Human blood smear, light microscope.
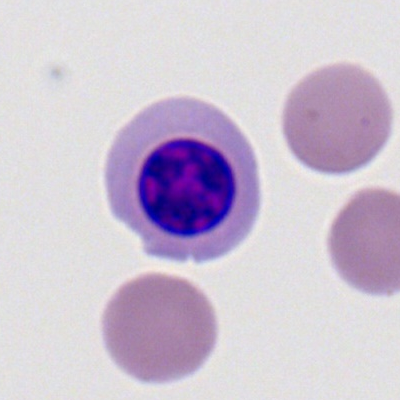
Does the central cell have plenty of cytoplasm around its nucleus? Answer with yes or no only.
Yes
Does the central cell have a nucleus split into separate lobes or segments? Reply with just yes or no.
No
